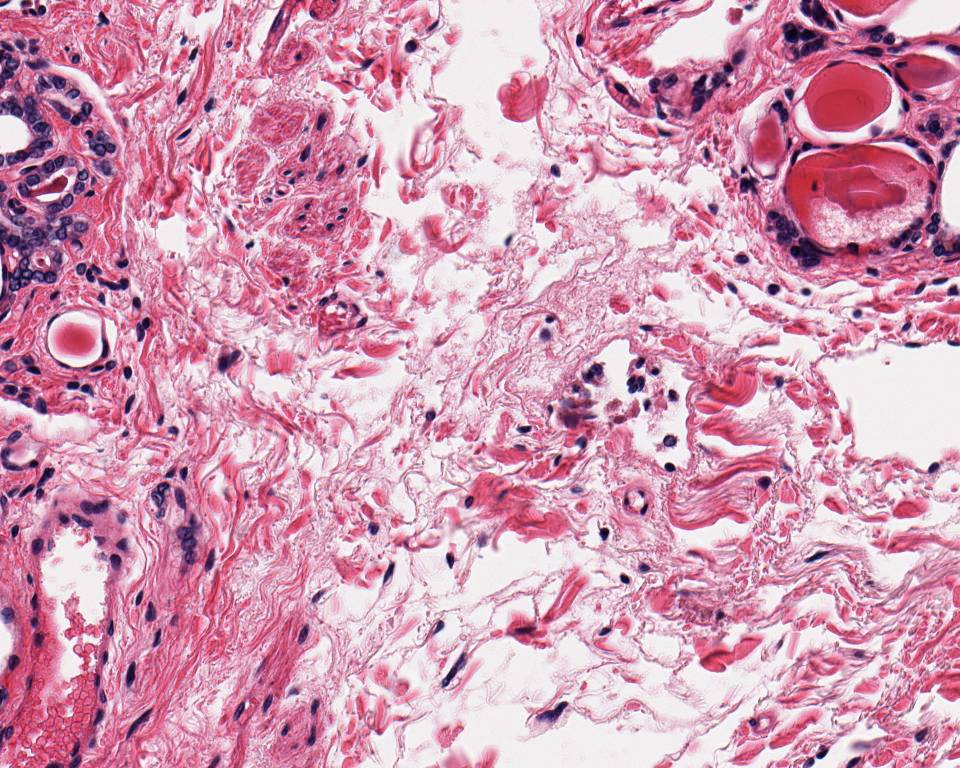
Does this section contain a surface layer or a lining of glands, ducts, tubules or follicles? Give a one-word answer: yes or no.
Yes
